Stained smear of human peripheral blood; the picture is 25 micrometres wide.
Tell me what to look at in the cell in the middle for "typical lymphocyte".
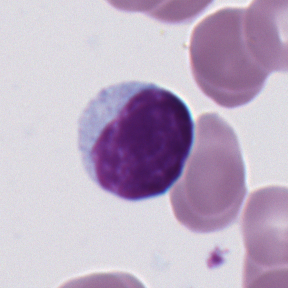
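Taking this as a typical lymphocyte, let me go through what fits and what fits less well.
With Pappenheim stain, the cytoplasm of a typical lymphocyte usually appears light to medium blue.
Here the cytoplasm is pale greyish blue, which is in keeping with that. It forms a crescent on the upper-left side, while the oval nucleus sits off-centre toward the lower right and reaches the cell margin along its right side. The nucleus fills about 70% of the cell's area.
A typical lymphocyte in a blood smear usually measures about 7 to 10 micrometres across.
This nucleus alone is about 10 by 8 micrometres, already at the top of that usual range for a whole cell, so size is the point that sits less easily with the name.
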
